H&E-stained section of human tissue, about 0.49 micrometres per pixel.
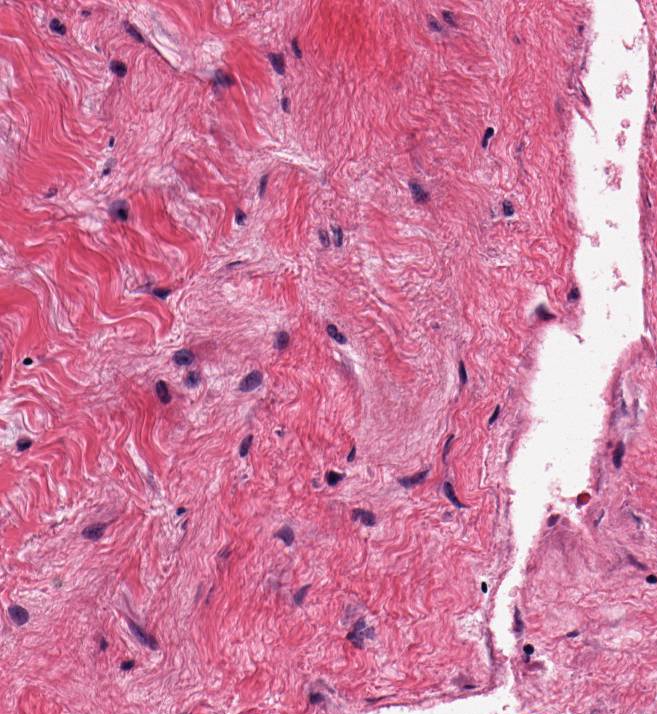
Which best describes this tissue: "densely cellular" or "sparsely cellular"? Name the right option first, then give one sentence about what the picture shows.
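Sparsely cellular. Spindle-shaped to oval fibroblast nuclei lie sparsely scattered between the collagen bundles.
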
